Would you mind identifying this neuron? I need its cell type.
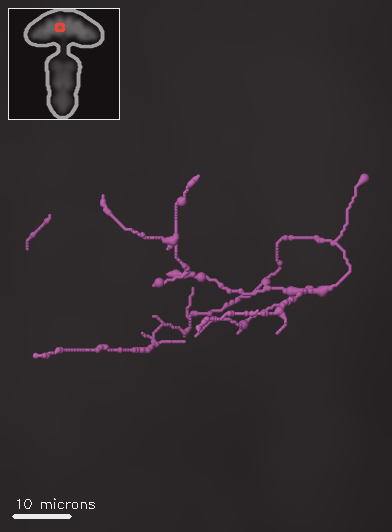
SMP428_b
